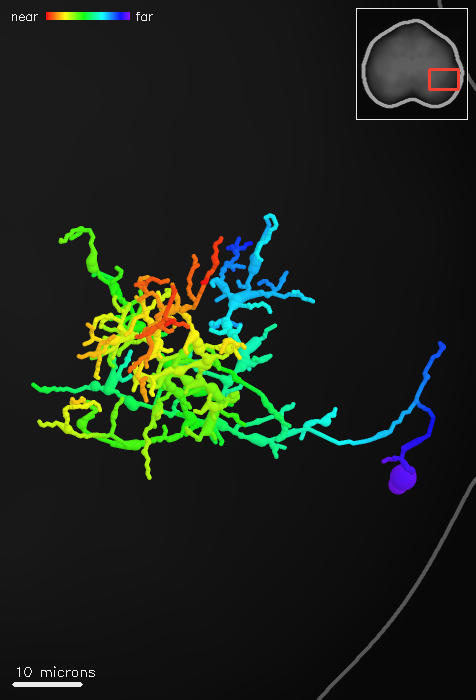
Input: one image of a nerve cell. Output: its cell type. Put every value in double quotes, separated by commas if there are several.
"IN20A.22A052"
